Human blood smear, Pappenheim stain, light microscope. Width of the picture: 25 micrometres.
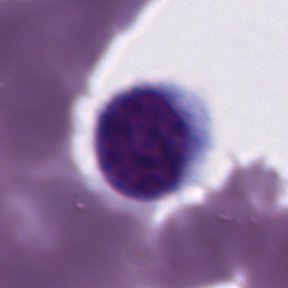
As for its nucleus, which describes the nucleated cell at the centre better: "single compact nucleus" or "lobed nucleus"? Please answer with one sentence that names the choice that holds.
One compact round, oval or kidney-shaped mass makes up the nucleus.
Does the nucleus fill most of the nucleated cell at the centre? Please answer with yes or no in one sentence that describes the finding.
Yes, the cytoplasm forms only a narrow rim around its nucleus.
